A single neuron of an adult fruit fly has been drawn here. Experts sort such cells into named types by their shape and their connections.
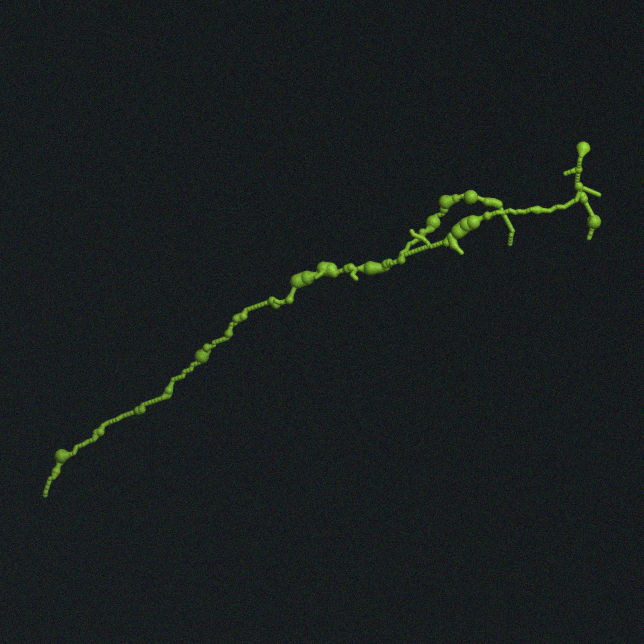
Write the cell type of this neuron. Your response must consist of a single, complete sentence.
The neuron is typed under the name JO-B2.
